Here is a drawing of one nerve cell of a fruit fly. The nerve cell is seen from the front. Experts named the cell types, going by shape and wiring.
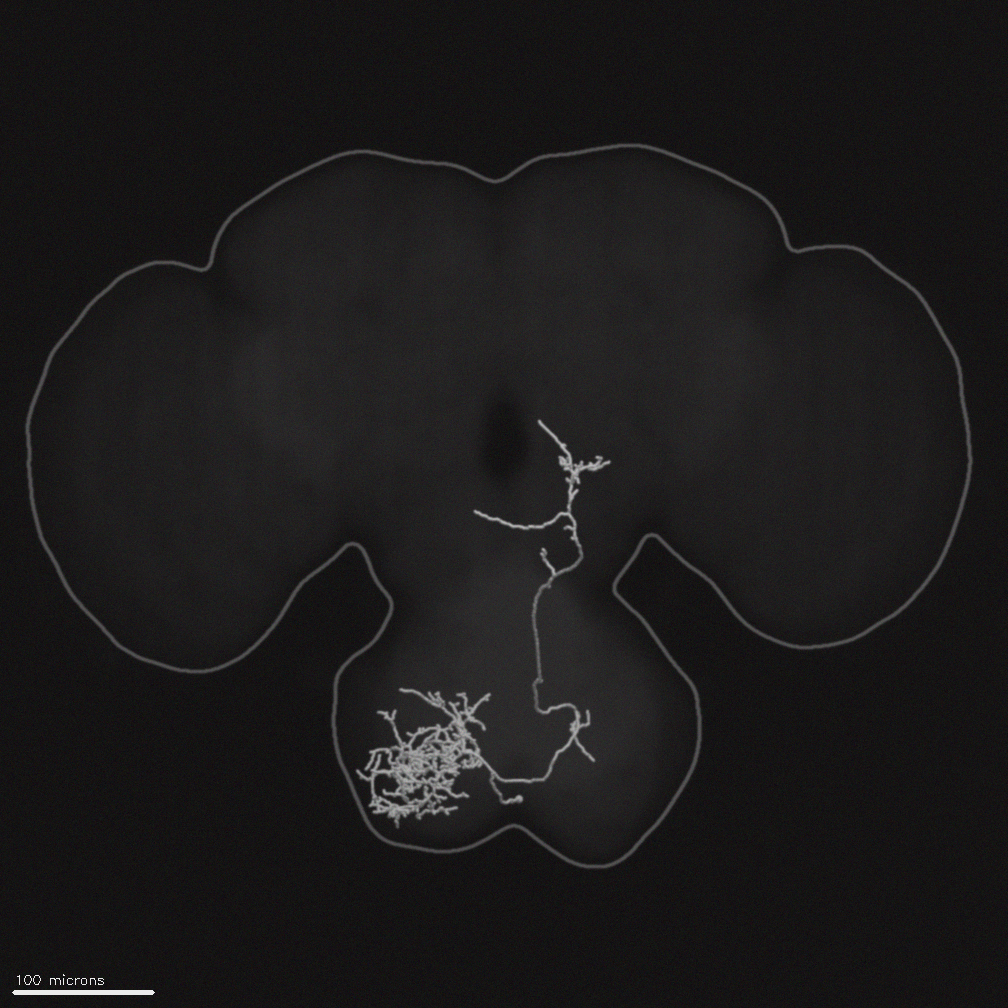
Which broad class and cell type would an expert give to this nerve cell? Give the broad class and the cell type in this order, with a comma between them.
ascending neuron, ANXXX145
